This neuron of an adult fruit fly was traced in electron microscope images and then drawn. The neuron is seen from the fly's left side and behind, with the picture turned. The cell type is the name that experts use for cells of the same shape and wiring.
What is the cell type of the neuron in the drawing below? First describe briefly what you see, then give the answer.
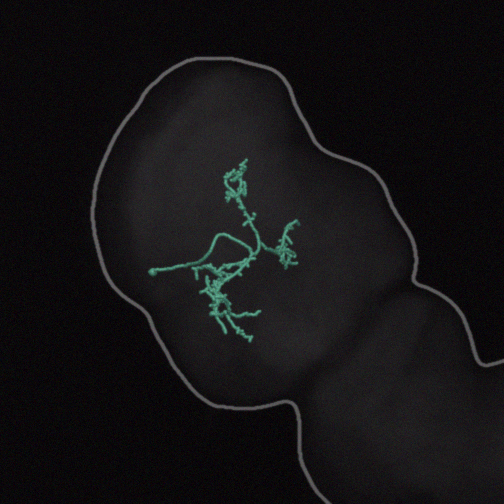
As drawn here it is about as wide as it is tall. This is a central-brain intrinsic neuron. It is of cell type CL122_a.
